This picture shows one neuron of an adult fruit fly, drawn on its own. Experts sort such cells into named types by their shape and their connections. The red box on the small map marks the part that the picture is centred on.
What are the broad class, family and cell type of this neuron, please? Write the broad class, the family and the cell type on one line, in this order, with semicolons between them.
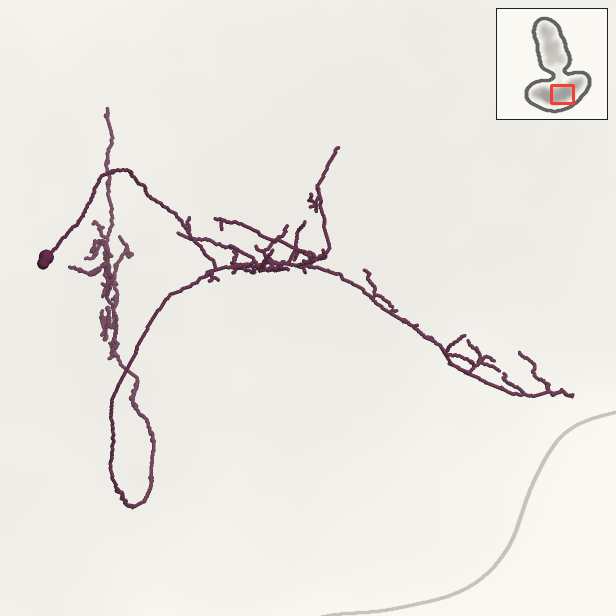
central-brain intrinsic neuron; hemilineage SMPpm1; CB4231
